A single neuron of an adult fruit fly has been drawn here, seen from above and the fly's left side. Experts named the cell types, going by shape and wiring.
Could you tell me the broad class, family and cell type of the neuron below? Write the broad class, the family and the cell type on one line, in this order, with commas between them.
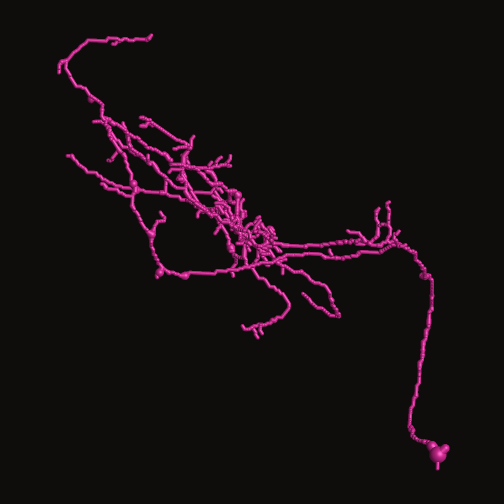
nerve-cord intrinsic neuron, hemilineage 20A.22A, IN20A.22A084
